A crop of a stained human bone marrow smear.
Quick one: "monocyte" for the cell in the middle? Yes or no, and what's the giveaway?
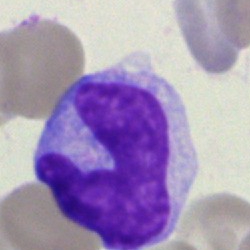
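This cell is a monocyte, and metamyelocyte can be set aside. The deciding feature is the nucleus: it is deeply indented, folding into a horseshoe-like shape, which sets it apart from a metamyelocyte.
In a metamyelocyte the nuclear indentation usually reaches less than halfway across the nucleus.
The indentation opens toward the left side of the cell. The cell outline is irregular, with a small bulge at the top, and red cells lie against its lower edge. The image is slightly soft in focus.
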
